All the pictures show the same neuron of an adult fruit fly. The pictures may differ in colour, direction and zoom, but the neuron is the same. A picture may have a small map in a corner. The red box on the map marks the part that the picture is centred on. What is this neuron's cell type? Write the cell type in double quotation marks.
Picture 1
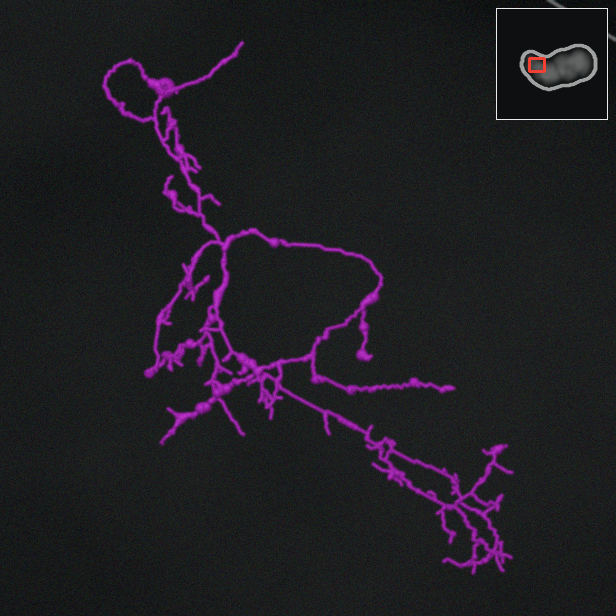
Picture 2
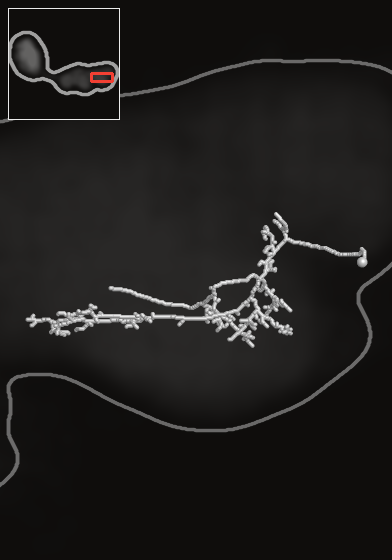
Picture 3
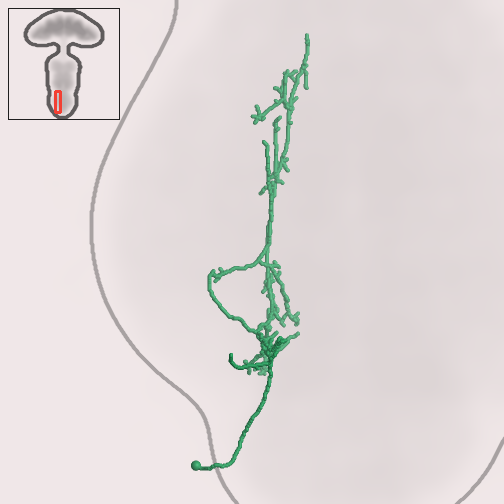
"IN20A.22A077"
